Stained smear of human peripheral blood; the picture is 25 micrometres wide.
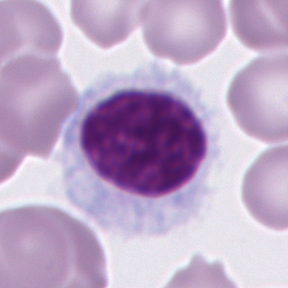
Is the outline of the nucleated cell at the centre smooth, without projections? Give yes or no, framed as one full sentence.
No, this cell is bounded by a rough outline.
